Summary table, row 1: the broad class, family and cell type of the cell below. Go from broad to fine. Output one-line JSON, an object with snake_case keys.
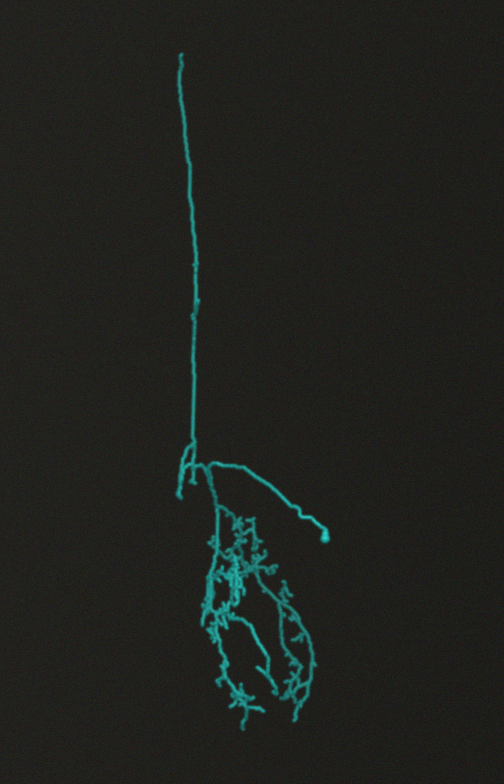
{"broad_class": "nerve-cord intrinsic neuron", "family": "hemilineage 23B", "cell_type": "IN23B053"}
